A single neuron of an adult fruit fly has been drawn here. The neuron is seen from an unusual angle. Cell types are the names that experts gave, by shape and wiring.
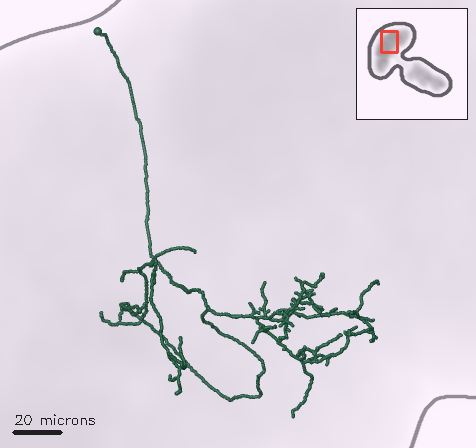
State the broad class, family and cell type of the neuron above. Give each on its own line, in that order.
central-brain intrinsic neuron
hemilineage WEDd1
WED004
